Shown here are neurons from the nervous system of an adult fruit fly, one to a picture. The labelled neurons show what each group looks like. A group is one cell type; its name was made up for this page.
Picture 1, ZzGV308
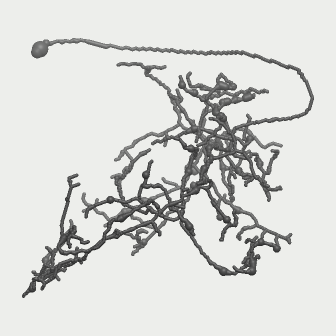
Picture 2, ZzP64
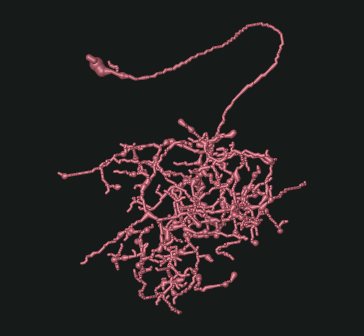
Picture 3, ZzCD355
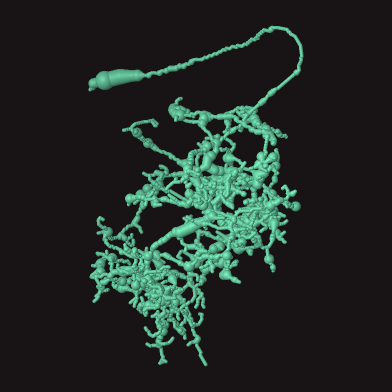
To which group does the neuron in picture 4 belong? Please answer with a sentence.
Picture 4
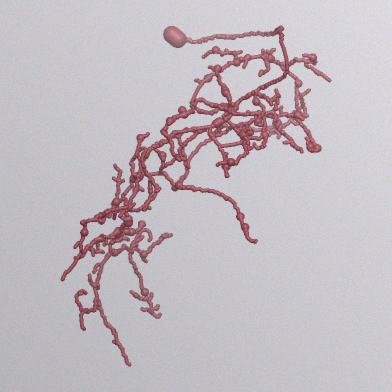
It belongs to ZzGV308.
